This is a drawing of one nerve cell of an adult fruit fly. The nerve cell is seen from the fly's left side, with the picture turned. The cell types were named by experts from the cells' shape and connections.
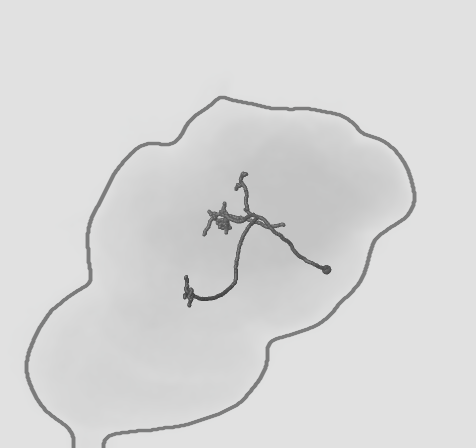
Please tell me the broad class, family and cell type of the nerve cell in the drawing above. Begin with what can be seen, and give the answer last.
In this view it is about as wide as it is tall. This is a central-brain intrinsic neuron. Its family is hemilineage DM6_central1. It is of cell type CB2081_a.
